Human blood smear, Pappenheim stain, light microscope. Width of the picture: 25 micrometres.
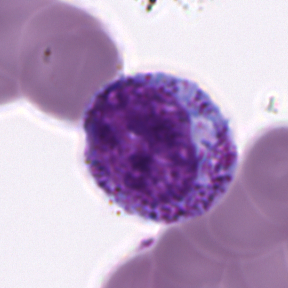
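Promyelocyte at the centre. I notice the nucleus sits off-centre, toward the left, its chromatin dark purple and blotchy with darker and lighter patches. The pale blue cytoplasm forms a rim, widest on the right, and many small reddish-purple granules are scattered through it.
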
